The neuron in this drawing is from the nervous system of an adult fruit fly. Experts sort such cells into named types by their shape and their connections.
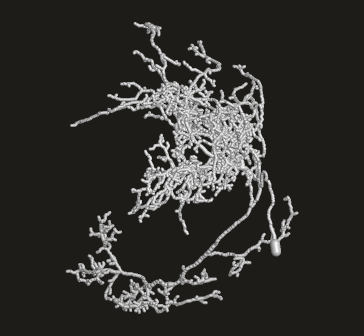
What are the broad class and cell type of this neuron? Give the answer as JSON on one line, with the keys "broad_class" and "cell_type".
{"broad_class": "central-brain intrinsic neuron", "cell_type": "GNG594"}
